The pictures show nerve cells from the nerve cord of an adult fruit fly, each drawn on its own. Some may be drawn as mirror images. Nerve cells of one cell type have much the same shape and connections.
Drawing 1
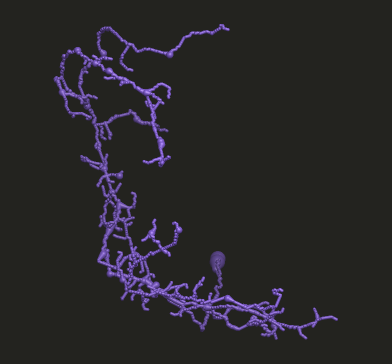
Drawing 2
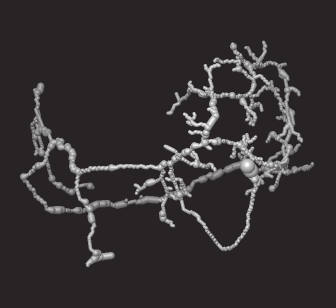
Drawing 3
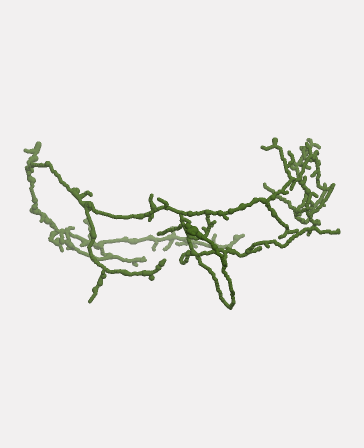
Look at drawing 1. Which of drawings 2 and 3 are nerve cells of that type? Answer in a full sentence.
None of them is of the same cell type.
